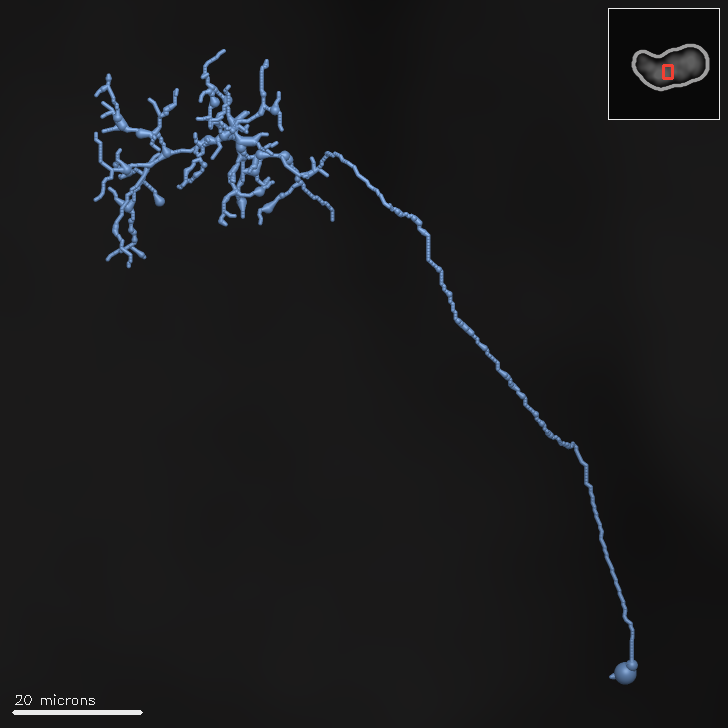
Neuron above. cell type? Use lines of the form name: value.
cell type: Li22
